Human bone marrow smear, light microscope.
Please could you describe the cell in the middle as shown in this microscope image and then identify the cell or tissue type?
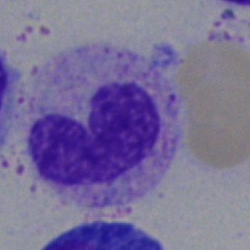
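Look first at the nucleus: it's kidney-shaped, with a notch on its upper side, and its chromatin is coarse and clumped. Around it, the cytoplasm is pale lilac-grey, with fine pinkish-purple granules scattered through it. This cell is a band neutrophil.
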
